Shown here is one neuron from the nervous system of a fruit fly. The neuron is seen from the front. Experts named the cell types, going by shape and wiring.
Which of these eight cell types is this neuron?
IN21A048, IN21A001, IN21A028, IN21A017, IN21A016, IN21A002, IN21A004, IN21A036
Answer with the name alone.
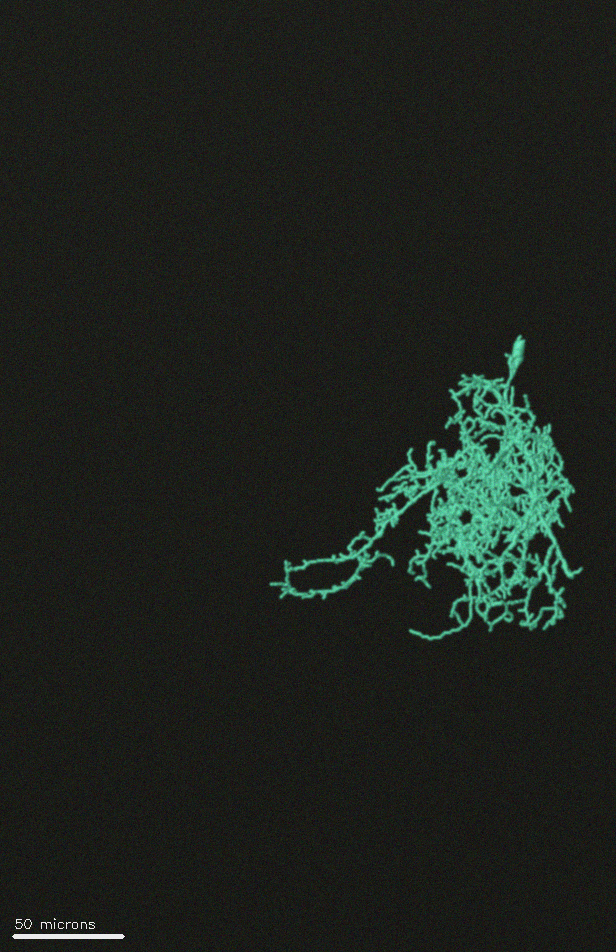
IN21A004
